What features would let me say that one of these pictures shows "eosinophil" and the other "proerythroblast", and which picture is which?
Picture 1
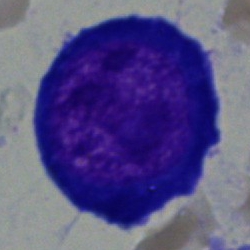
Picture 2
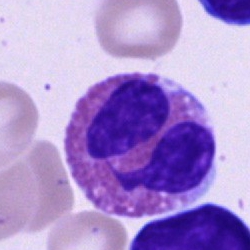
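Picture 1 shows a proerythroblast; picture 2 shows an eosinophil. The proerythroblast is round overall, with small blunt bumps on its margin that are most noticeable along the right side. Its cytoplasm is a deep, dark blue and forms a rim around the whole nucleus. No other nucleated cell touches it; only faint pale cells appear at the edges of the picture. In the eosinophil, the chromatin is dense and stains dark purple, and no nucleoli are visible in the nucleus.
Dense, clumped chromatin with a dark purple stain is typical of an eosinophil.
Unlike the isolated proerythroblast, the eosinophil has a neighbour: the edge of a dark-staining nucleated cell lies just beyond its lower right.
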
